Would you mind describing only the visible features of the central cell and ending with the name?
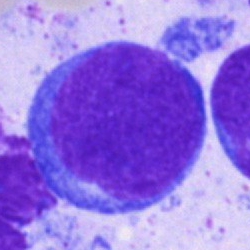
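The cytoplasm forms a narrow rim stained deep blue. This rim is widest toward the lower left, with the nucleus lying off-centre, away from that side. Neither granules nor vacuoles are seen in the cytoplasm. The cell is a blast.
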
